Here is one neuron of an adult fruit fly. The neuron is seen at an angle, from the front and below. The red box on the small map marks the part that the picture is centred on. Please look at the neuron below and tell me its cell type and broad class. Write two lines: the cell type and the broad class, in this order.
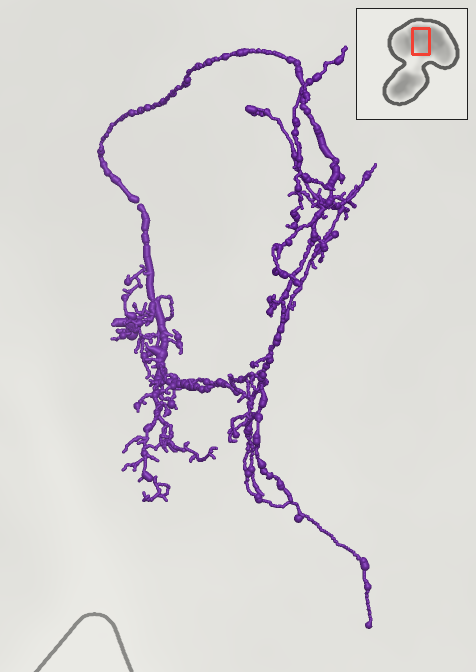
PS291
central-brain intrinsic neuron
